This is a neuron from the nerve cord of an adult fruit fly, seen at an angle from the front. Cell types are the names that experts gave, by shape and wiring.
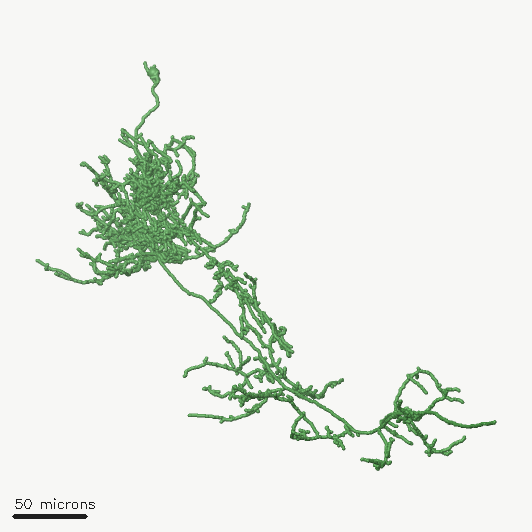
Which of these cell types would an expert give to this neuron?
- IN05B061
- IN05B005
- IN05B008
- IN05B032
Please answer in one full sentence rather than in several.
To this neuron applies the cell type name IN05B005.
